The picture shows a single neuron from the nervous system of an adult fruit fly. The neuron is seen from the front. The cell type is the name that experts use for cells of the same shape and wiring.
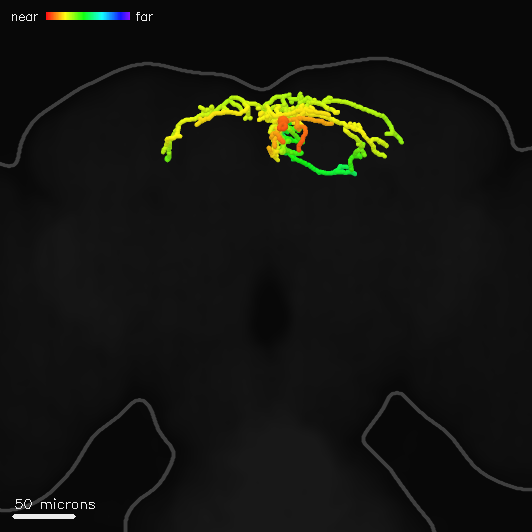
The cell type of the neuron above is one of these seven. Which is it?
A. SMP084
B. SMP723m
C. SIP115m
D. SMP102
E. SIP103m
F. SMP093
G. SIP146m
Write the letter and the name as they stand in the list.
F. SMP093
